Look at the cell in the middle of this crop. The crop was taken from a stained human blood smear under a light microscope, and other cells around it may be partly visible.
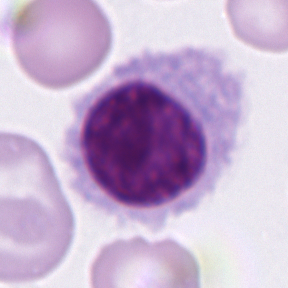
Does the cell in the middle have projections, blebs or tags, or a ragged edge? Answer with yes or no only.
Yes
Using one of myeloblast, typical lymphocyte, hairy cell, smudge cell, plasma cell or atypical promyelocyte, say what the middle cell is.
hairy cell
